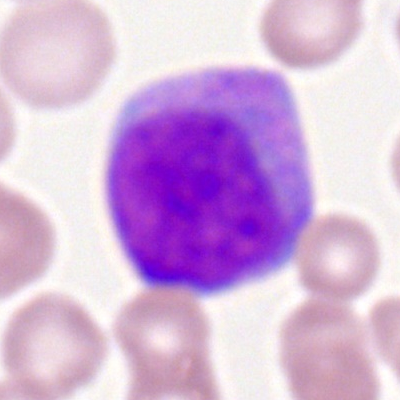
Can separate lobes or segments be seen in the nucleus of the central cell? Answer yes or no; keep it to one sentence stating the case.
No, the nucleus is not divided into lobes but is one compact round, oval or kidney-shaped mass.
